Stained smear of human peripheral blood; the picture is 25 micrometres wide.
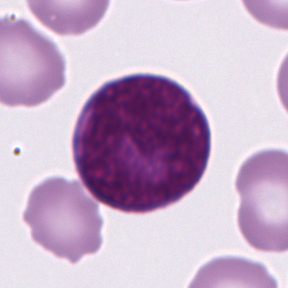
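Myeloblast: smooth, round outline without surface projections, about 12 micrometres across. Nucleus round, about 12 micrometres across, filling about 90% of the cell's area. Cytoplasm at most a very thin rim around it. No nucleoli visible.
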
